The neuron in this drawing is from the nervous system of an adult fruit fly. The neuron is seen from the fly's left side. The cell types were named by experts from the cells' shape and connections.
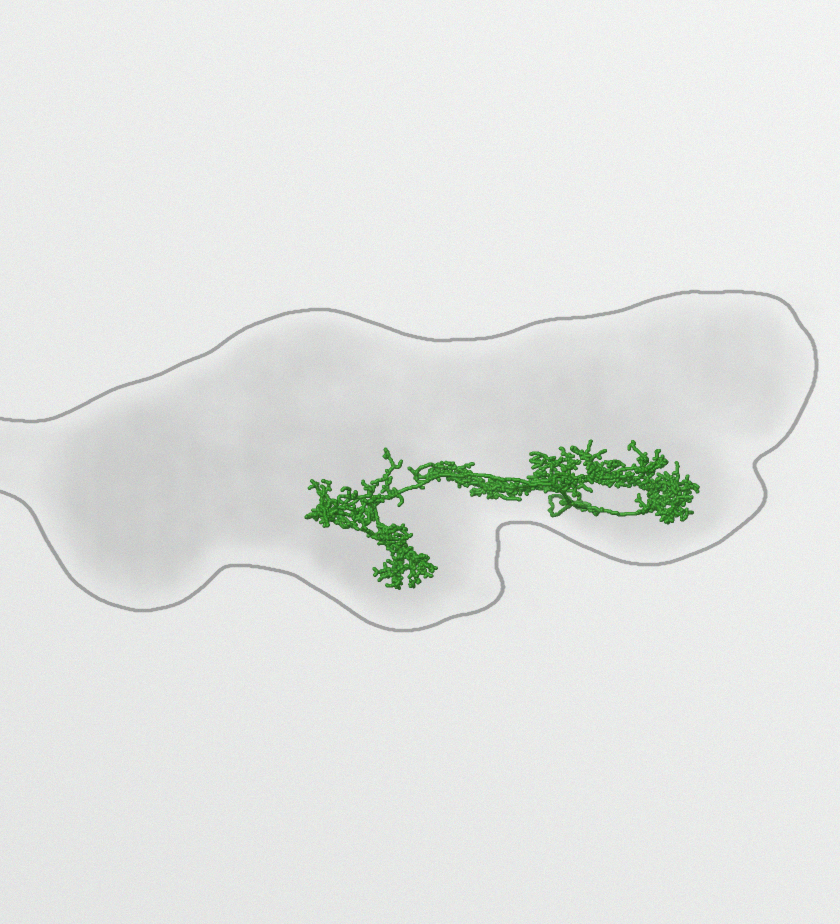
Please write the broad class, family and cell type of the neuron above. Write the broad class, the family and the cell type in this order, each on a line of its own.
nerve-cord intrinsic neuron
hemilineage 09B
IN09B022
